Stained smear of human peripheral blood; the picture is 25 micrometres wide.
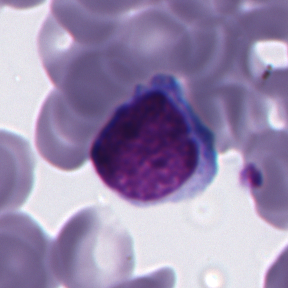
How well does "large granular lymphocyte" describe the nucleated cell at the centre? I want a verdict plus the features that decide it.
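The central cell has dark purple, coarsely clumped chromatin, with paler patches between the clumps. Its outline is ragged, with small projections at the top, where red cells lie against the edge. No granules are visible in the cytoplasm. This absence of granules counts against a large granular lymphocyte and for a typical lymphocyte.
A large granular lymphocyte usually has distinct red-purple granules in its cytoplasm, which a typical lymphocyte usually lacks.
The chromatin likewise agrees with a typical lymphocyte.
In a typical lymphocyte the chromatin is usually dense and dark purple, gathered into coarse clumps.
The name large granular lymphocyte does not fit; the cell is a typical lymphocyte.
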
